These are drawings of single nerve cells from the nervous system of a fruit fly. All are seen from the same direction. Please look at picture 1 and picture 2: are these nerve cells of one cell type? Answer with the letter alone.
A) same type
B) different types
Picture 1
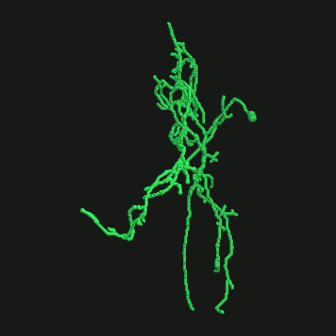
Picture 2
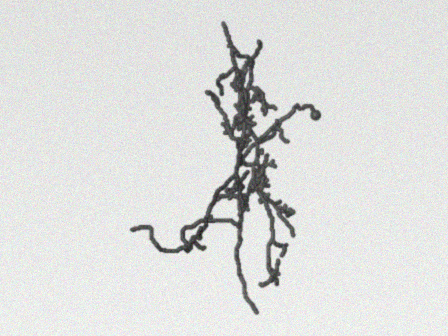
A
